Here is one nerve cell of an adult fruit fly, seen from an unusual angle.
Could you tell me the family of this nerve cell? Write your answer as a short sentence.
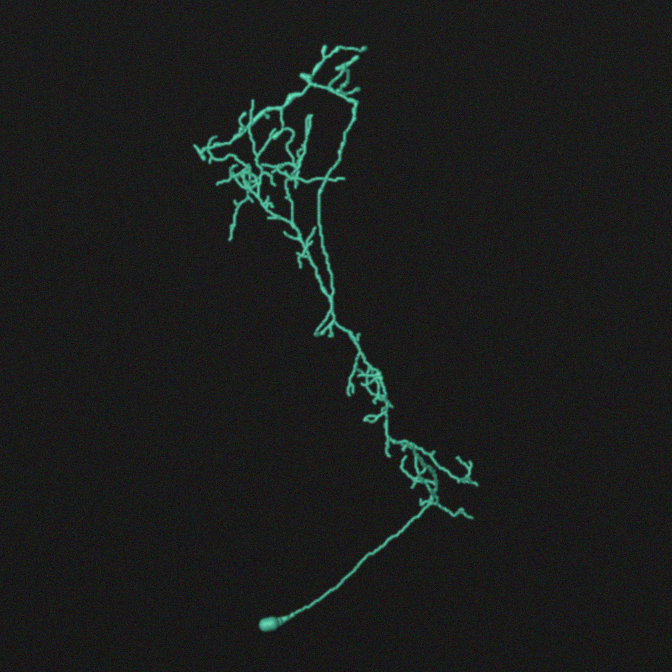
The family is hemilineage WEDa2.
